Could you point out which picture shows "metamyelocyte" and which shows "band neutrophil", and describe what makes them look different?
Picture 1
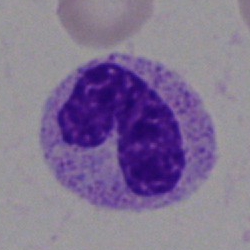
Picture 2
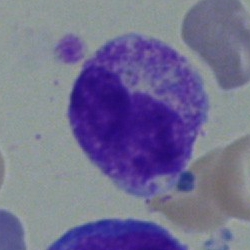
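In picture 1 the cell is a band neutrophil; in picture 2 it is a metamyelocyte. Both outlines are smooth, the first round and the second roughly round. The band neutrophil has a nucleus bent into a horseshoe shape with a deep indentation, its concave side facing downward.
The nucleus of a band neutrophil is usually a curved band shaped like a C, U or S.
The metamyelocyte's nucleus sits toward the lower left of the cell, and only a shallow indentation marks its edge where it faces the cytoplasm at the upper right.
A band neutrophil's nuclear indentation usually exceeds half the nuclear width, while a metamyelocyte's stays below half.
Chromatin is dark purple in both, coarsely clumped in the band neutrophil and moderately clumped rather than finely even in the metamyelocyte.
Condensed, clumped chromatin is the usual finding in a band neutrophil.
No nucleoli are visible in the band neutrophil, whose cytoplasm is pale lilac. The metamyelocyte's cytoplasm forms a pale crescent, widest at the upper right, with many purple granules scattered through it.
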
